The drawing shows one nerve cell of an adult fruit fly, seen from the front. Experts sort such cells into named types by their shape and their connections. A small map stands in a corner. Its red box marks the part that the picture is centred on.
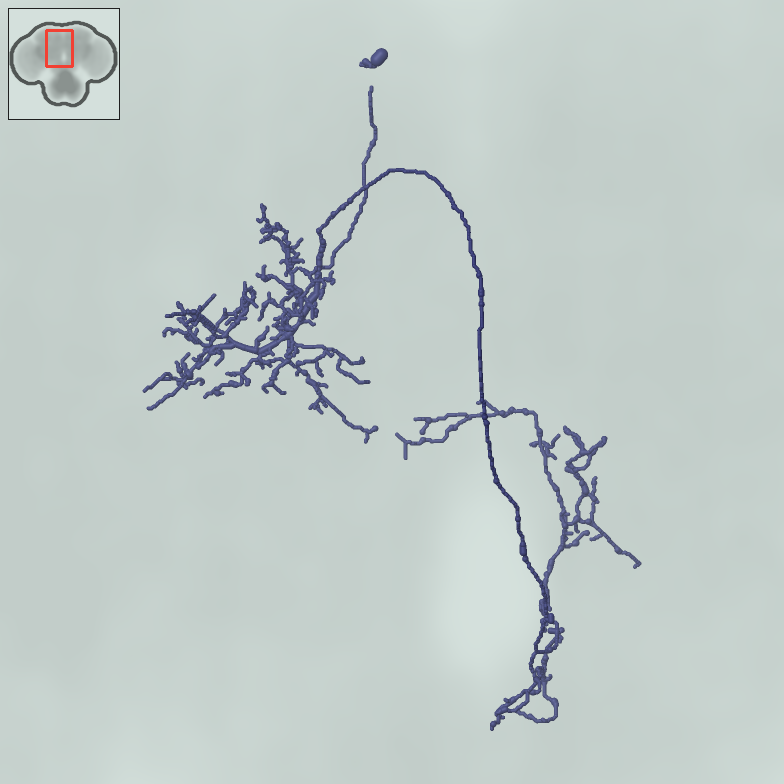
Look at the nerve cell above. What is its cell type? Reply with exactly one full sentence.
As its cell type, this neuron has CL204.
